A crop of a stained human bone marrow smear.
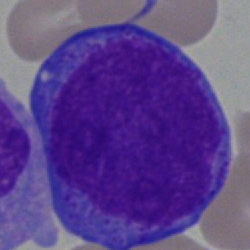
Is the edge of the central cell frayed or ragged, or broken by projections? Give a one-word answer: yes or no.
No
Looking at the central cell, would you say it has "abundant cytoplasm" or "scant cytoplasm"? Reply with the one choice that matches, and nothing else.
Scant cytoplasm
